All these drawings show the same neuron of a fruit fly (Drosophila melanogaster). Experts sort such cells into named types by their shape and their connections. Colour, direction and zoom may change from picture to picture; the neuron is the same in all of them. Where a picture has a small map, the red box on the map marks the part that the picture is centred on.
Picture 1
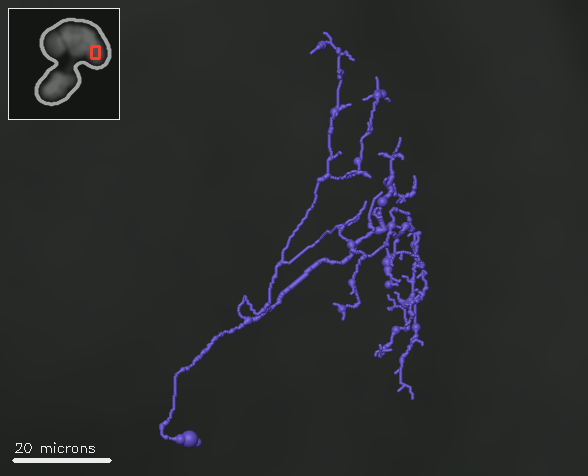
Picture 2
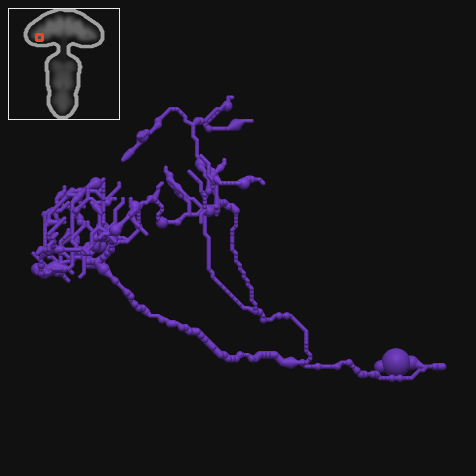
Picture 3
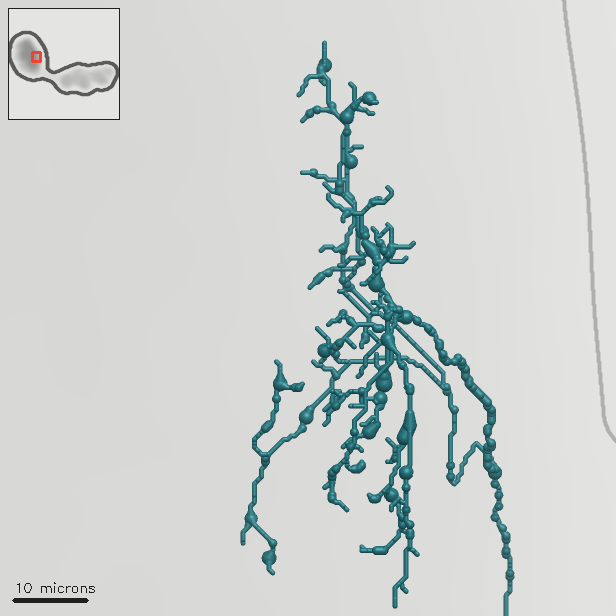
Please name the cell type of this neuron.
LPi2d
